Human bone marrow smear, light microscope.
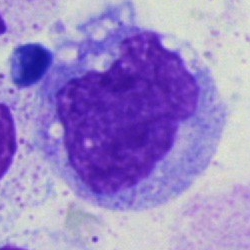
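Monocyte: a large nucleus with an irregular, knobbly outline, set toward the upper left. A broader band of cytoplasm lies on the right and lower side. Several small clear vacuoles sit in the cytoplasm above and to the left of the nucleus. Along its top edge the cell outline is ragged and irregular.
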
